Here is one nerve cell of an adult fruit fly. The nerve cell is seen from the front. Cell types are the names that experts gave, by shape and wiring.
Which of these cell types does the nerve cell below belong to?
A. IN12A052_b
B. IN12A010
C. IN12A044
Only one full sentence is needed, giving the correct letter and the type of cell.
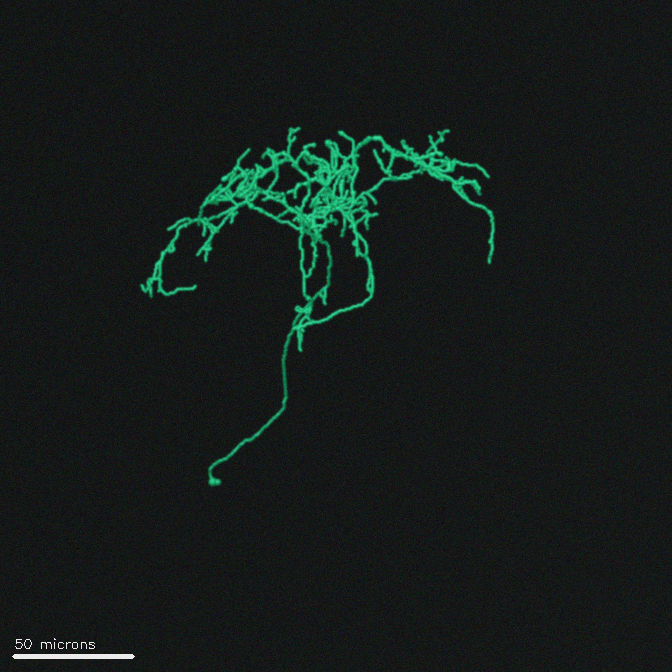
Option A, IN12A052_b, is the cell type of the nerve cell.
